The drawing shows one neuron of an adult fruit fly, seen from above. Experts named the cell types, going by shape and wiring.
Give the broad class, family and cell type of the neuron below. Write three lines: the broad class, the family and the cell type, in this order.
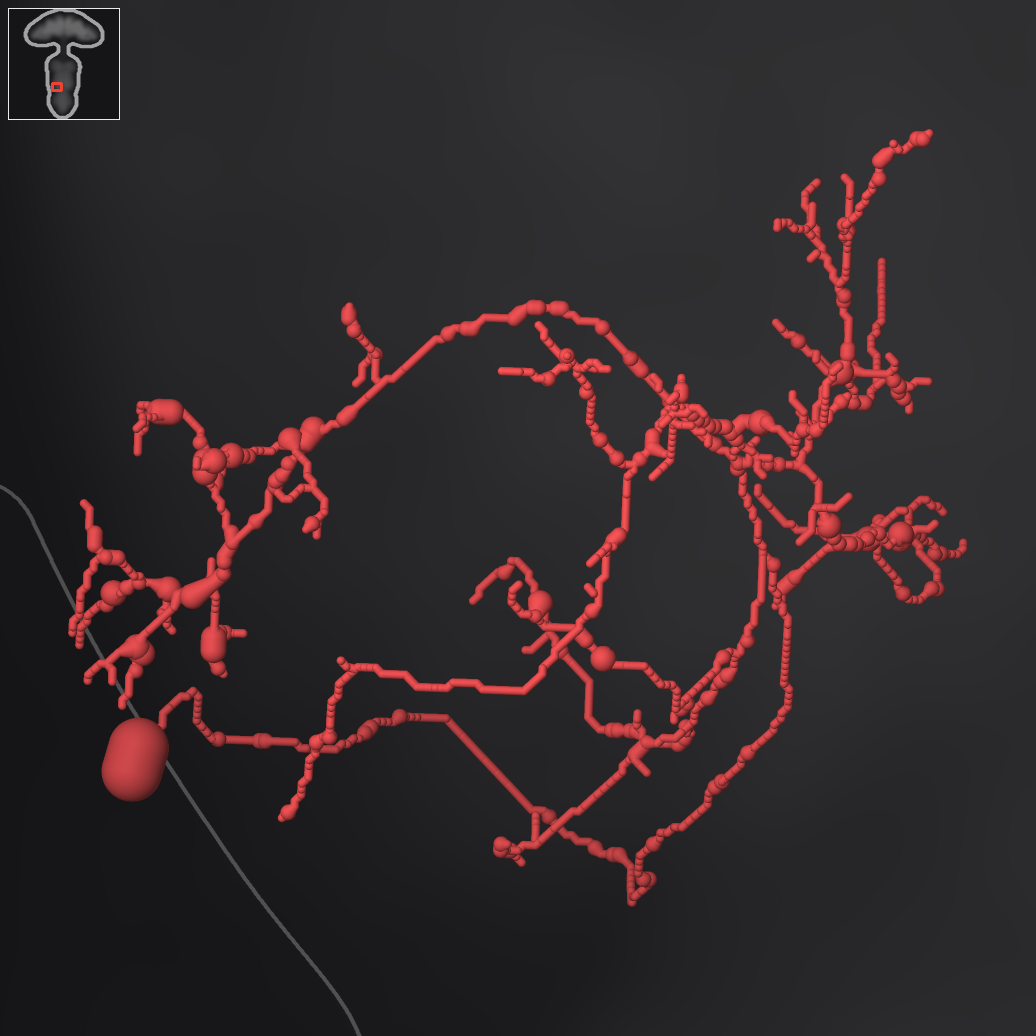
nerve-cord intrinsic neuron
hemilineage 21A
IN21A077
